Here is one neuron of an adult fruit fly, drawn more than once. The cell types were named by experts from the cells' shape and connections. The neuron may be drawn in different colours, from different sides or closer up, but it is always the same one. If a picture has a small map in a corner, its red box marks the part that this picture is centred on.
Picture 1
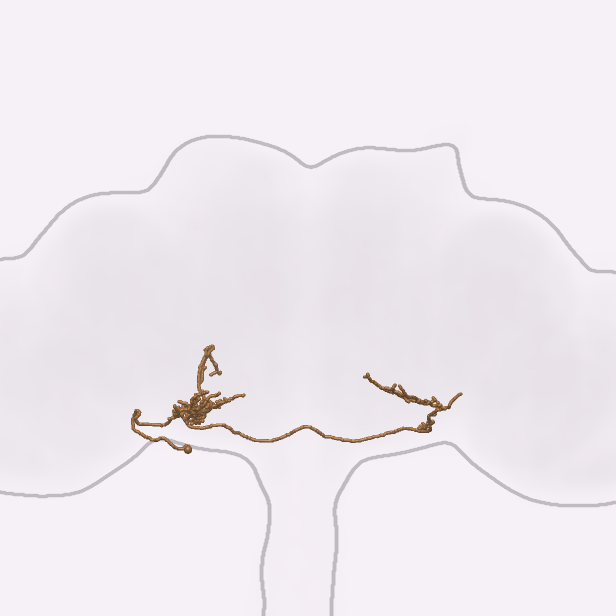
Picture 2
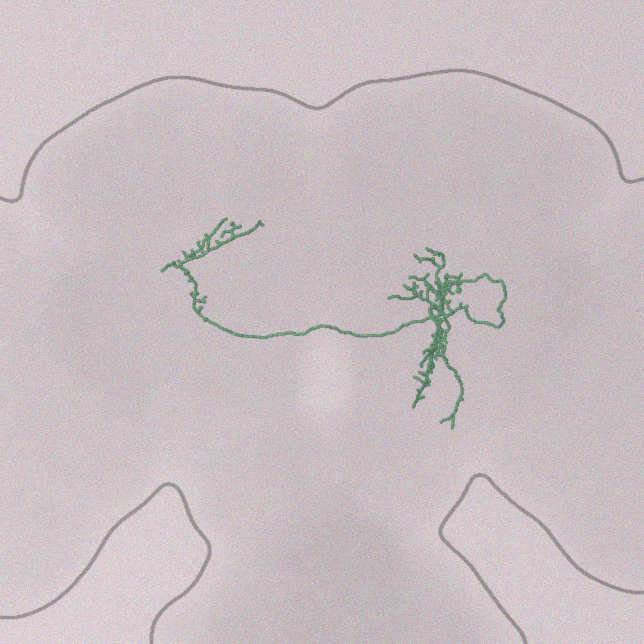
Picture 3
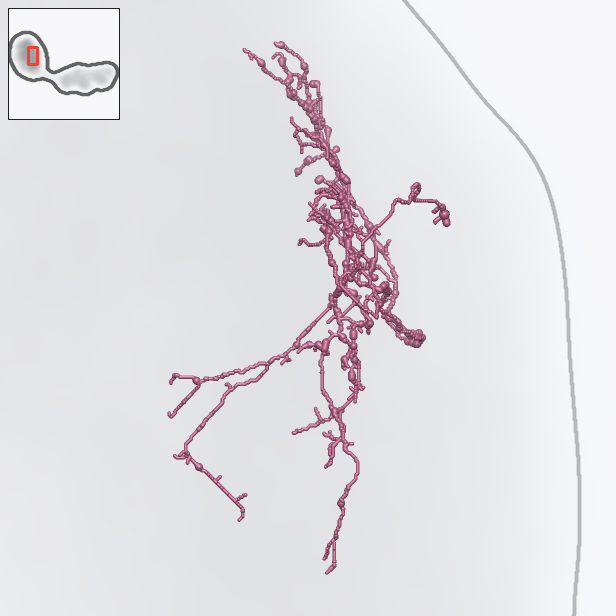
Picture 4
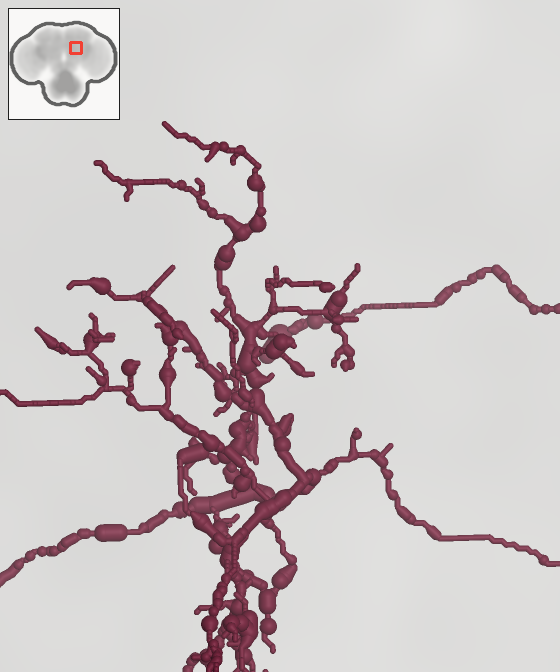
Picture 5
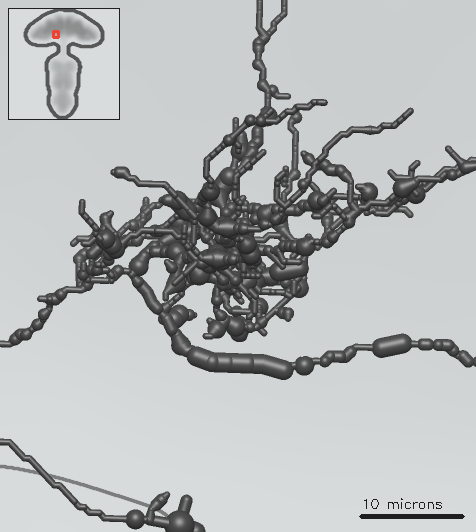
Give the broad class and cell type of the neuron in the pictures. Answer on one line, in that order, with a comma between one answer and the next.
central-brain intrinsic neuron, PS177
